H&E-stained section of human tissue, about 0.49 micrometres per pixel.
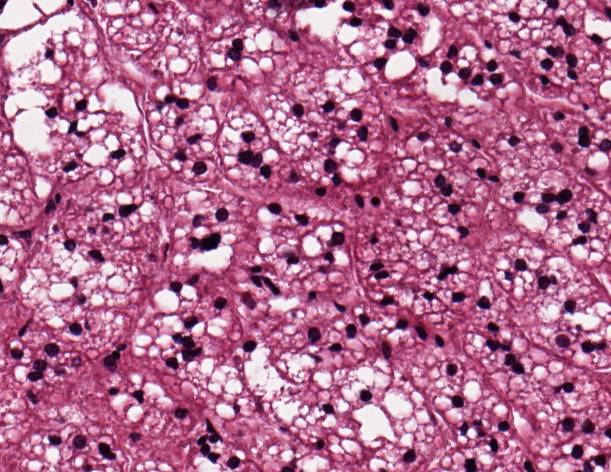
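Adrenal gland: the cytoplasm of these cells is filled with many small clear vacuoles, which gives it a foamy, bubbly look. Notice that the nuclei are small, round and darkly stained. Larger clear spaces that merge with one another stand out most toward the upper left of the field. Take a moment to check: there are no glandular lumens or tubules in the field.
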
